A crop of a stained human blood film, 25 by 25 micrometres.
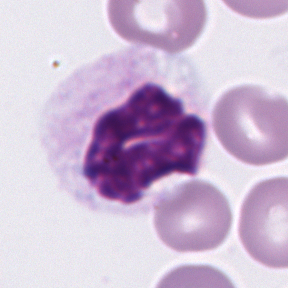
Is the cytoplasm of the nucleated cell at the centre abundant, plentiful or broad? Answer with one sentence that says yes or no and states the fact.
Yes, its nucleus is set within plentiful cytoplasm.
